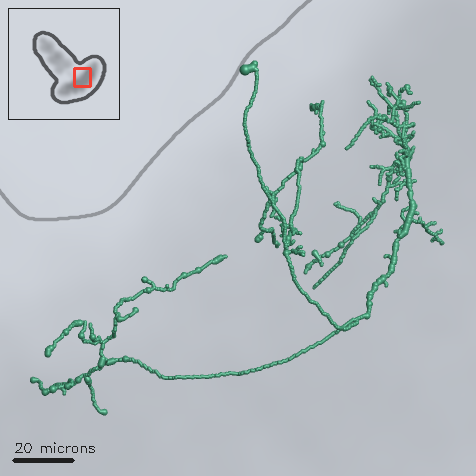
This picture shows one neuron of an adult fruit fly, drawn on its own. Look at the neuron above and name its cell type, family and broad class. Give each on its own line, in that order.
PS253
hemilineage DM6_central1
central-brain intrinsic neuron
